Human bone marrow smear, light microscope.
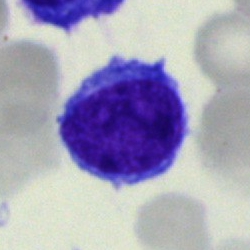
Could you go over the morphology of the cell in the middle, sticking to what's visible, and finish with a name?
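Start with the outline, which is roughly round. Now look at the thin rim of cytoplasm: it is blue, and you will find no granules in it. Along the top edge, notice the small tufts standing out from the cell. This cell is a lymphocyte.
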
